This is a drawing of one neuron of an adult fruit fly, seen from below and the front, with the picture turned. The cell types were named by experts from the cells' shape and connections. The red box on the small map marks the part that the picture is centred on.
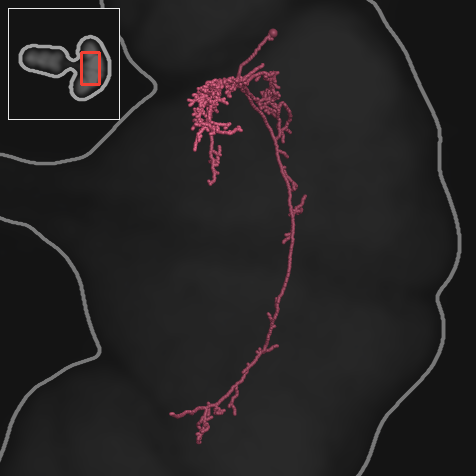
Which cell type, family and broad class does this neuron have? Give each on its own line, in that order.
PLP116
hemilineage SLPp&v1_ventral
central-brain intrinsic neuron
